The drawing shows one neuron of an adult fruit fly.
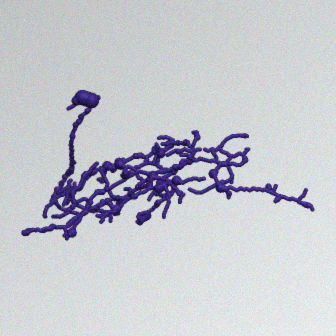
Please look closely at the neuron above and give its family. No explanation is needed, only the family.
hemilineage SLPpm1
